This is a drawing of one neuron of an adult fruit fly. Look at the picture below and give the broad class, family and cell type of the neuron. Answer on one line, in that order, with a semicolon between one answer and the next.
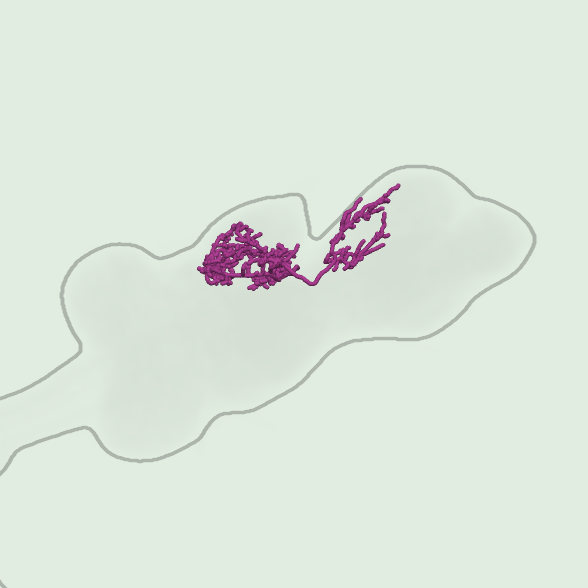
nerve-cord intrinsic neuron; hemilineage 12A; IN12A011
